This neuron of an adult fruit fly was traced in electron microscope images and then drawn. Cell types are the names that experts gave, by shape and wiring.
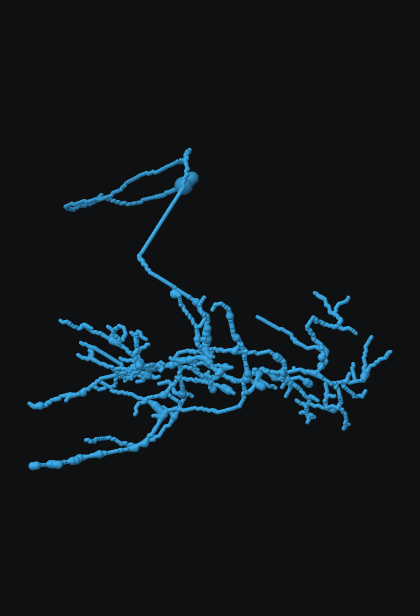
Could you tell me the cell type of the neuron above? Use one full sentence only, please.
This neuron is a member of the IN02A040 cell type.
